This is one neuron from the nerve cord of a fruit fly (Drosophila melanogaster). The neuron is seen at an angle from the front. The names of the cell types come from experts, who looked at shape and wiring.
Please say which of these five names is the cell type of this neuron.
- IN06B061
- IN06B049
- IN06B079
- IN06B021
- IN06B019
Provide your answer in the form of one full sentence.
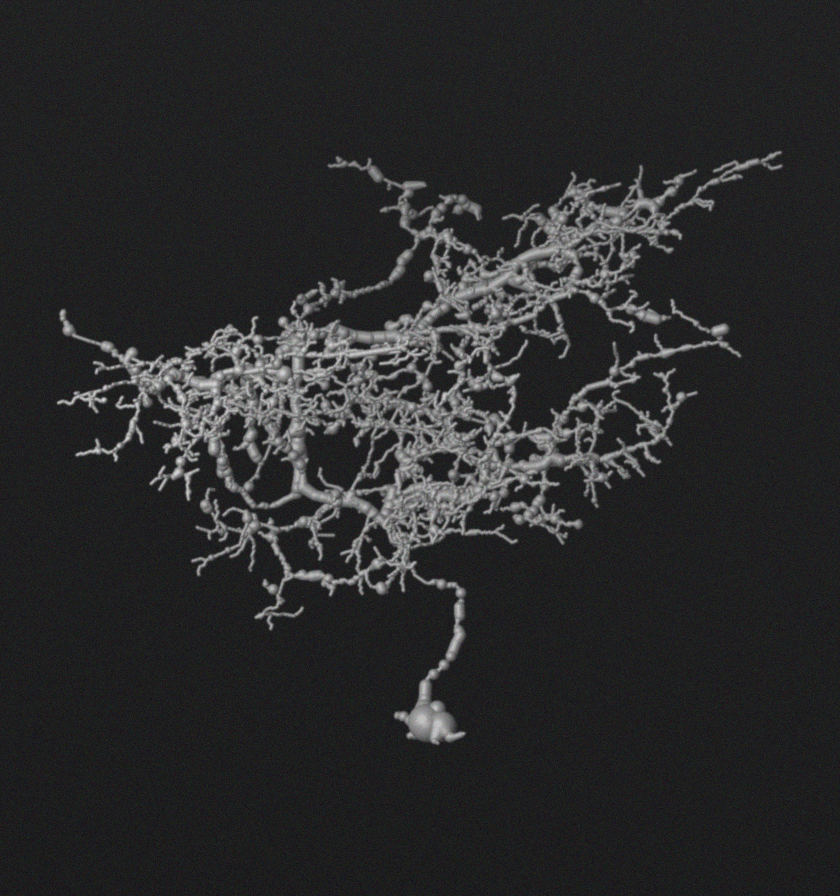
With respect to cell type, this neuron is IN06B021.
